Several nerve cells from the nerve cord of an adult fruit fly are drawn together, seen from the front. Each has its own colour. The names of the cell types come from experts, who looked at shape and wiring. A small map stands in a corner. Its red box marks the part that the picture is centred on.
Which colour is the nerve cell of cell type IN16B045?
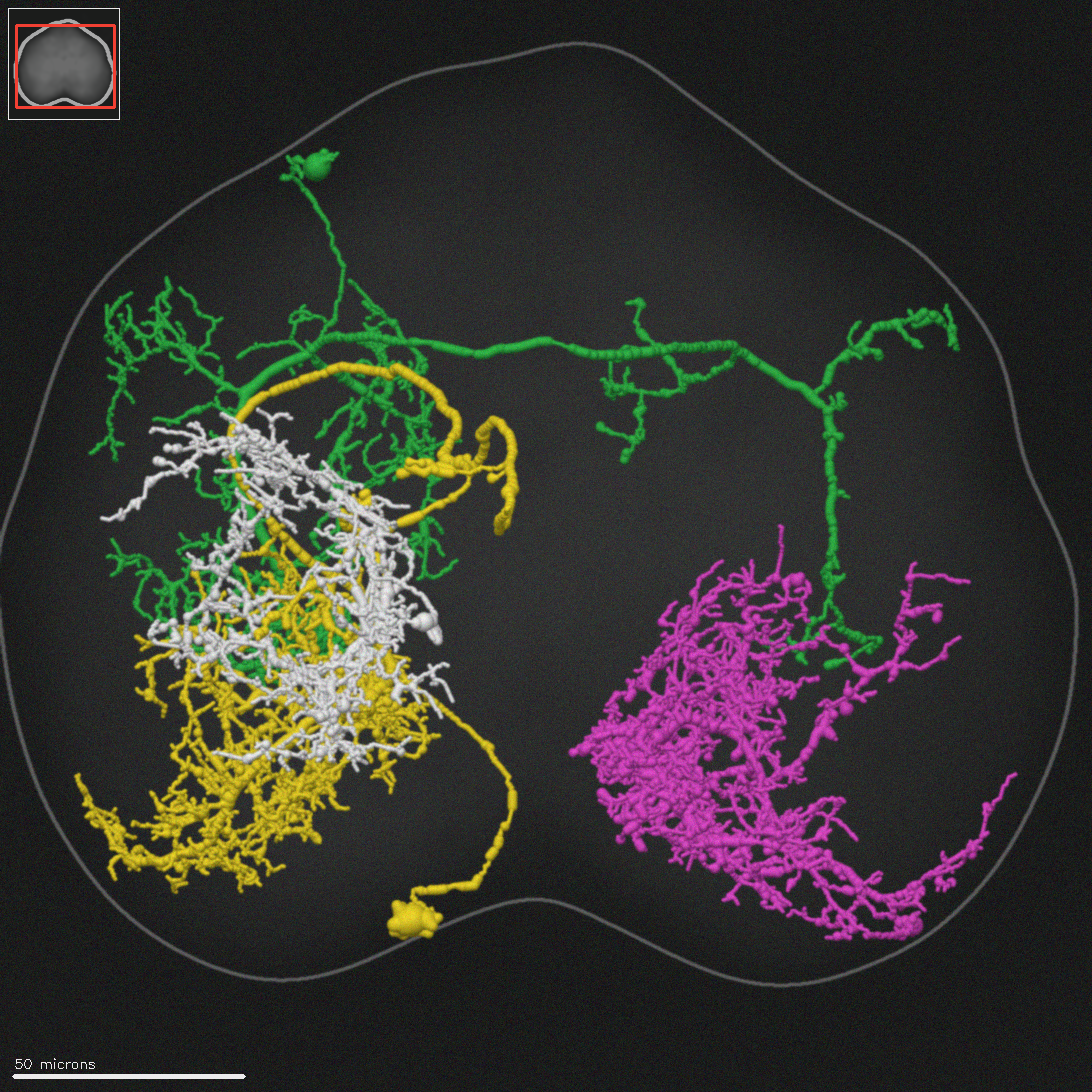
white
